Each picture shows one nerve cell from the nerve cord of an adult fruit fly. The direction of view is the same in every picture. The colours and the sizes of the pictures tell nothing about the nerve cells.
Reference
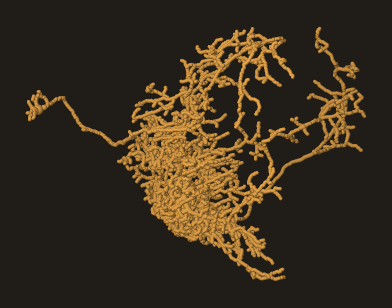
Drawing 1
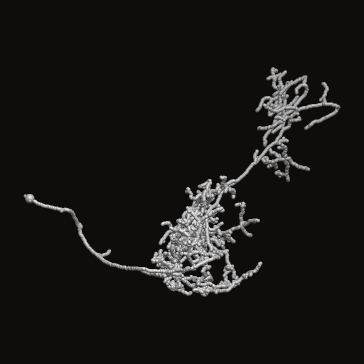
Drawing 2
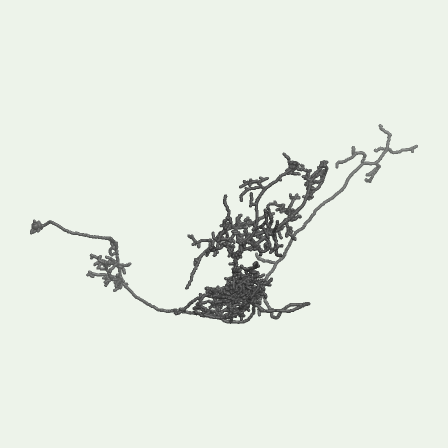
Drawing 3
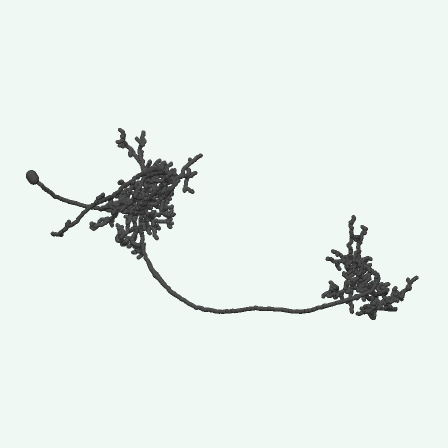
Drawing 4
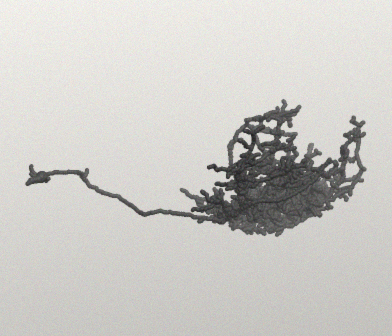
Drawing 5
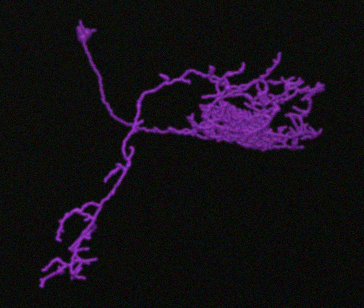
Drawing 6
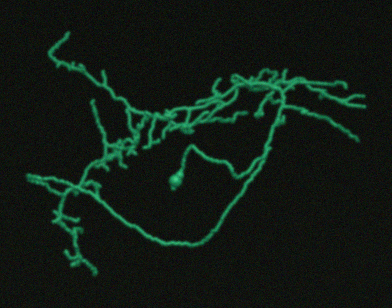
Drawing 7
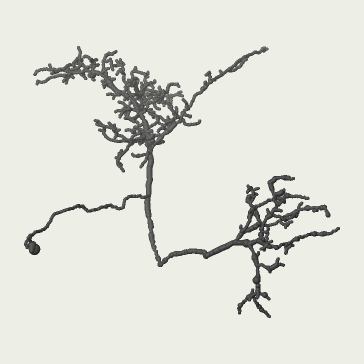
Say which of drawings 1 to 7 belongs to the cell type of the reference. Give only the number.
4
